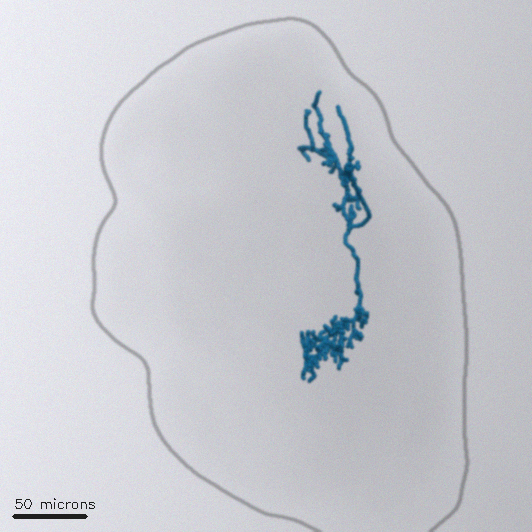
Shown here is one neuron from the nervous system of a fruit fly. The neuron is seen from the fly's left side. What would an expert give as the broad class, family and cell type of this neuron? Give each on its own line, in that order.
visual projection neuron
hemilineage VPNp&v1_posterior
LoVP17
